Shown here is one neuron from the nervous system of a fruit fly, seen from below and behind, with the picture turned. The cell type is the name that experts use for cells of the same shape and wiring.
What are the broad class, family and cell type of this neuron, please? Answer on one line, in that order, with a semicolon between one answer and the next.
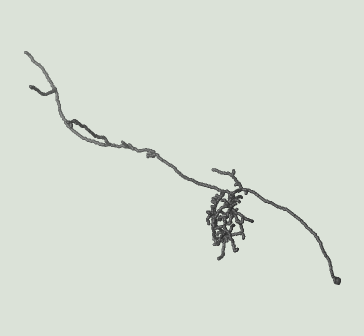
central-brain intrinsic neuron; hemilineage LHp2; LHPV6f1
